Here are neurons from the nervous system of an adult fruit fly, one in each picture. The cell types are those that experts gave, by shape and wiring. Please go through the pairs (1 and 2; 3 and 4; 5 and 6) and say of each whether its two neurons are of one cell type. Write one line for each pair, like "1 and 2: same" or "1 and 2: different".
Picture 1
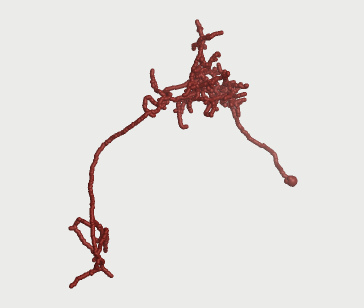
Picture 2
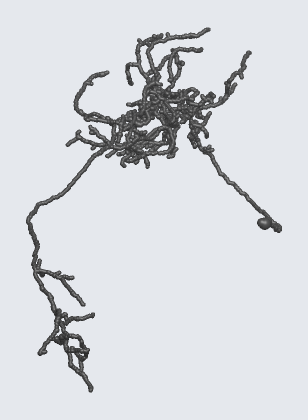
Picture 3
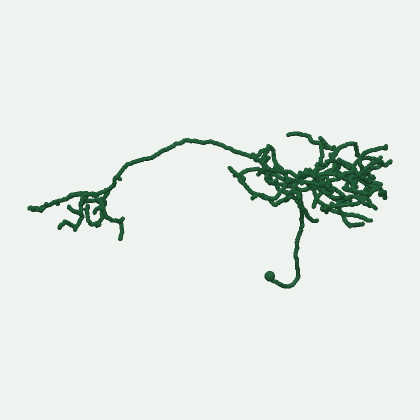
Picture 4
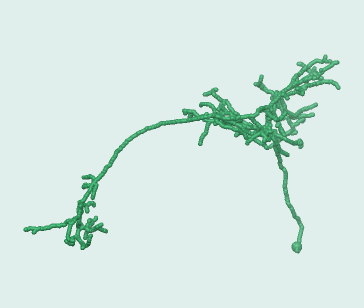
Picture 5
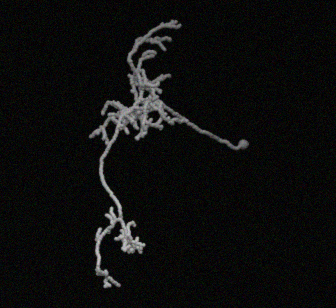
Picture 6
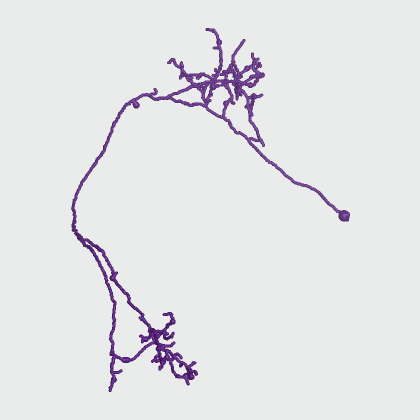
1 and 2: same
3 and 4: same
5 and 6: different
